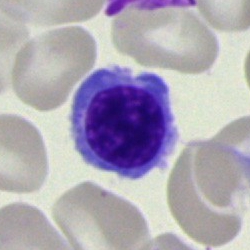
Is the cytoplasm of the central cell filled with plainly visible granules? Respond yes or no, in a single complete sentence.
No, the cell shows no granules in its cytoplasm.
